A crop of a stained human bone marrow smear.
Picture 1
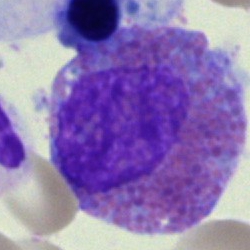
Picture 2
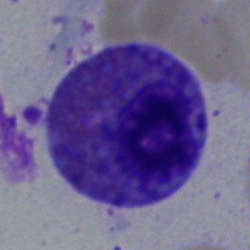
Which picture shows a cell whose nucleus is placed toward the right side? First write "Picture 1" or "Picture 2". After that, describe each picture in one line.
Picture 2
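Picture 1: The nucleus lies off-centre toward the left side of the cell.
Picture 2: The nucleus lies off-centre, toward the right side of the cell.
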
